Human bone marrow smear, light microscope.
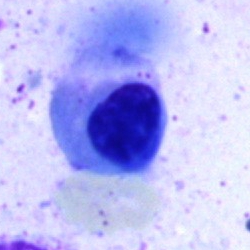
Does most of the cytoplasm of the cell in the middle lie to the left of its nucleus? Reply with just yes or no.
Yes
